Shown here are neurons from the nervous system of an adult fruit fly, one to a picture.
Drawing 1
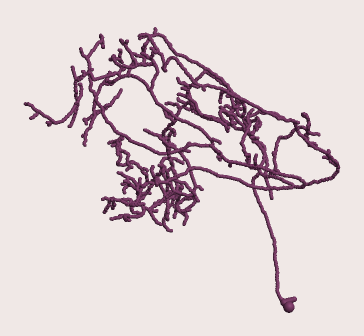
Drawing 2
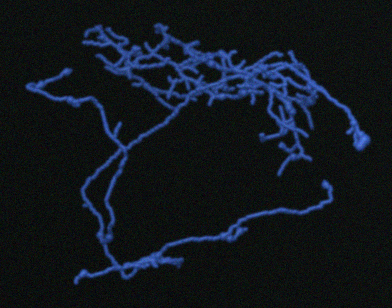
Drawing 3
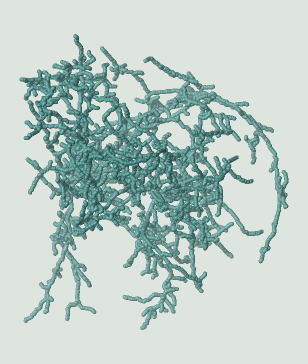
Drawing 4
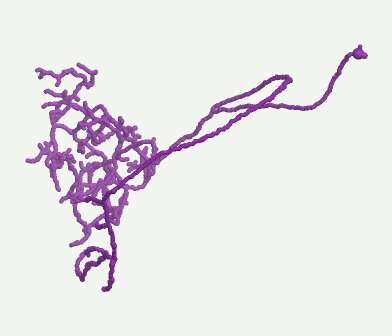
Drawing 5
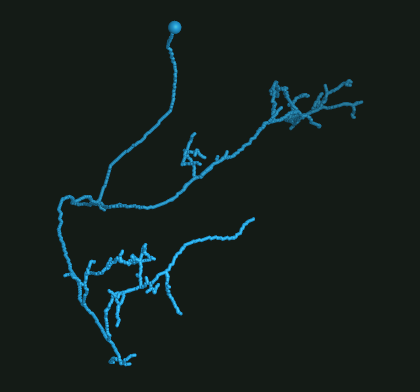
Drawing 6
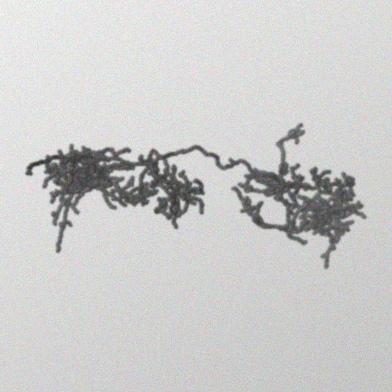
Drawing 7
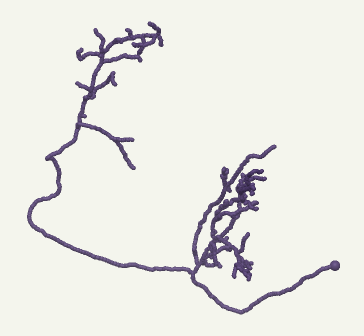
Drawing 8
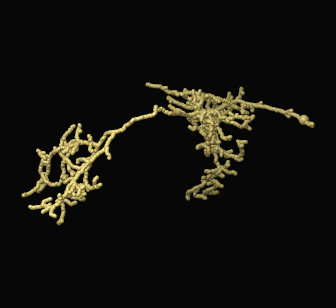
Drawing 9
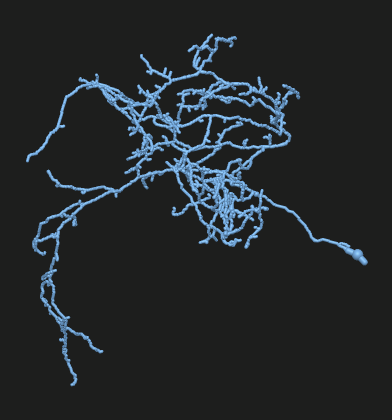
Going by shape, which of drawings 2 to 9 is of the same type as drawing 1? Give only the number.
9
